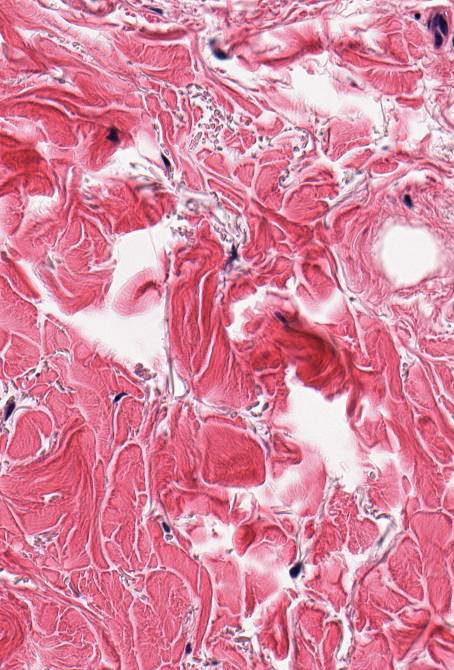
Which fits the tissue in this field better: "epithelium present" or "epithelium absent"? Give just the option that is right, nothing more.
Epithelium absent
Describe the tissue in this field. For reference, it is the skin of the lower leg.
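The field consists entirely of broad eosinophilic collagen bundles running in many directions without common orientation. Some are cut across as rounded or angular pink blocks, others lengthwise as wavy bands. Sparse, small, dark, mostly elongated nuclei lie in the narrow gaps between bundles.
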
